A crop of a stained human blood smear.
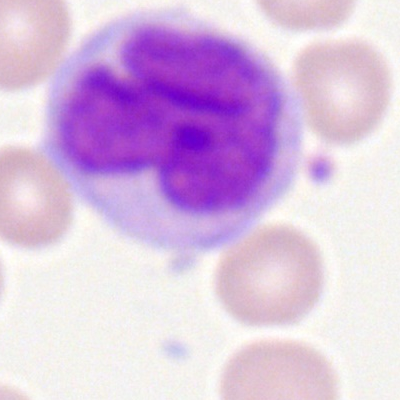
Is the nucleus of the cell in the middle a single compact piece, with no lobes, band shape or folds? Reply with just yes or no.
No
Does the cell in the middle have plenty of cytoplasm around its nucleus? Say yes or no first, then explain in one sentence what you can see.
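No. The nucleus fills most of the cell, leaving a wider rim of cytoplasm at the bottom.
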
